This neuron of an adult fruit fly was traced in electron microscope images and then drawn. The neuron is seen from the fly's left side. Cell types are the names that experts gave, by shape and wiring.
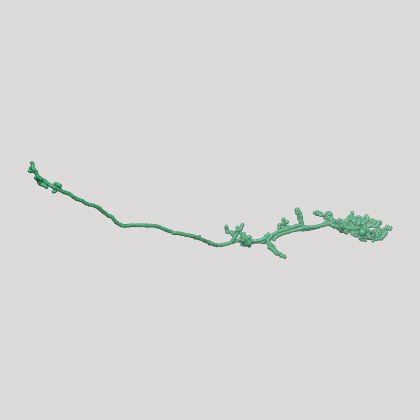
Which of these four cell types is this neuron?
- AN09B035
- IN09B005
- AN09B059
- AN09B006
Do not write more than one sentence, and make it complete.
Typed by cell type, the neuron is AN09B035.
